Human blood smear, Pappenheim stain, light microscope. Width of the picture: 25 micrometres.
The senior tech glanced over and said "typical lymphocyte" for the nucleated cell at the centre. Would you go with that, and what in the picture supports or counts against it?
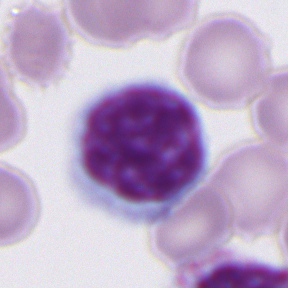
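Verdict: typical lymphocyte stands. Cytoplasm: narrow rim only, pale blue, no granules.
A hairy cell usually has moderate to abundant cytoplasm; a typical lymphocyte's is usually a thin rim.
Narrow rim here: for typical lymphocyte, against hairy cell. Nucleus: round, about 10 micrometres across, deep purple; chromatin coarse and clumped, paler patches between the clumps.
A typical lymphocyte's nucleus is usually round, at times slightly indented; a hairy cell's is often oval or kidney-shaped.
Round outline here: for typical lymphocyte, against hairy cell. Red cells lie against the lower right edge.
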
